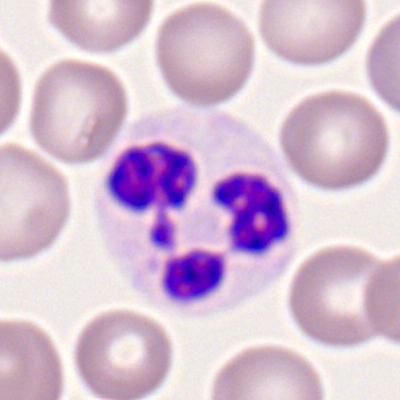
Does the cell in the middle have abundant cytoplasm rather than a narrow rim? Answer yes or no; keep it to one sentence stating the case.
Yes, the cell holds plenty of cytoplasm.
